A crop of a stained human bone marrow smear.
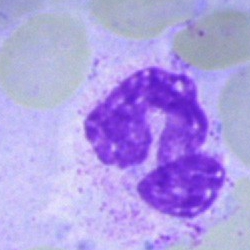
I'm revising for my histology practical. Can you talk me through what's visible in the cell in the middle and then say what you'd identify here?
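Dark purple chromatin lies in coarse clumps with small paler patches, and no nucleoli are visible. Plentiful pale lilac cytoplasm reaches a faint border that blends into the background. Here the name is segmented neutrophil.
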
